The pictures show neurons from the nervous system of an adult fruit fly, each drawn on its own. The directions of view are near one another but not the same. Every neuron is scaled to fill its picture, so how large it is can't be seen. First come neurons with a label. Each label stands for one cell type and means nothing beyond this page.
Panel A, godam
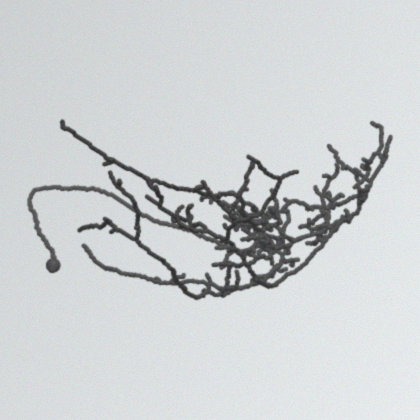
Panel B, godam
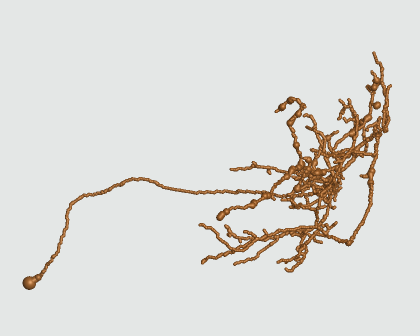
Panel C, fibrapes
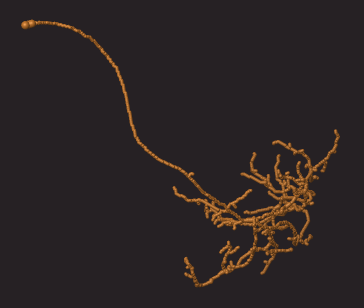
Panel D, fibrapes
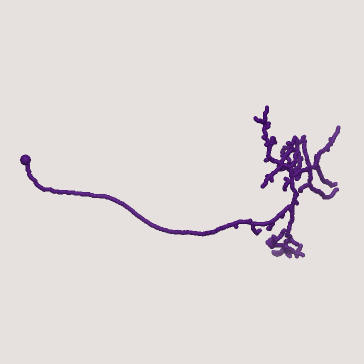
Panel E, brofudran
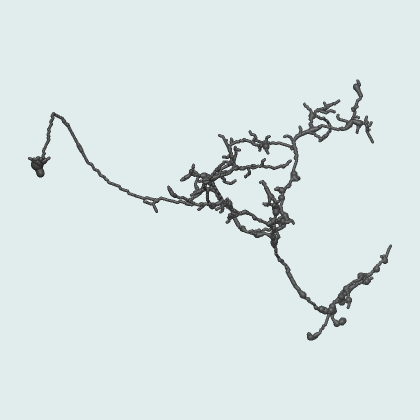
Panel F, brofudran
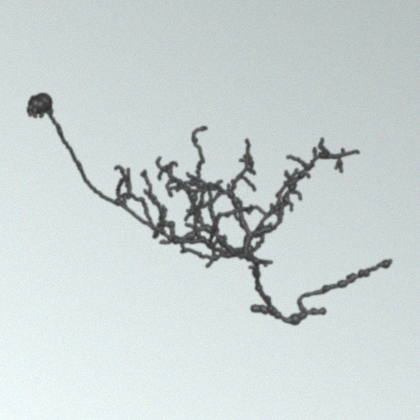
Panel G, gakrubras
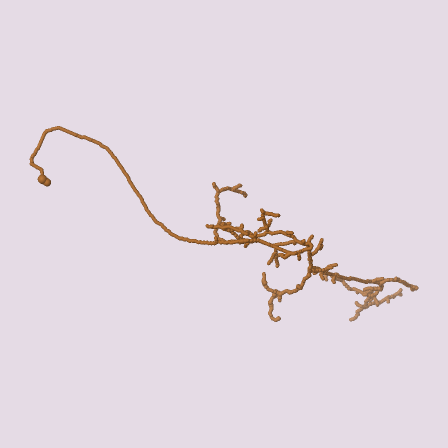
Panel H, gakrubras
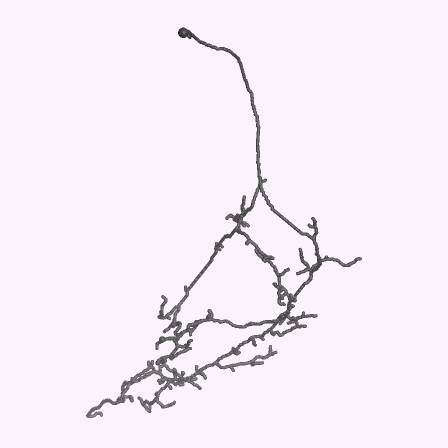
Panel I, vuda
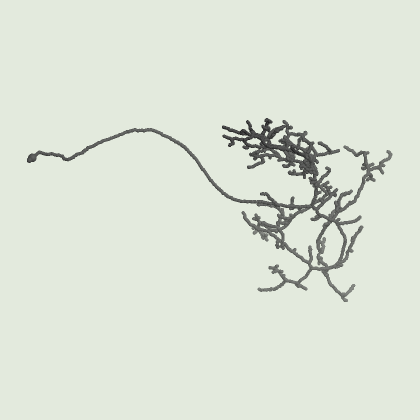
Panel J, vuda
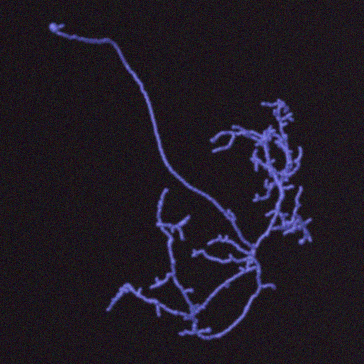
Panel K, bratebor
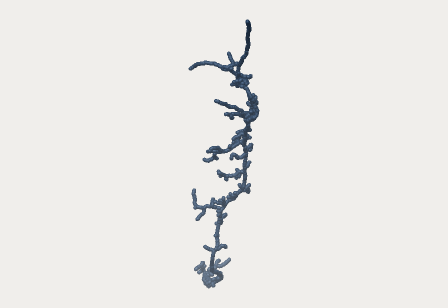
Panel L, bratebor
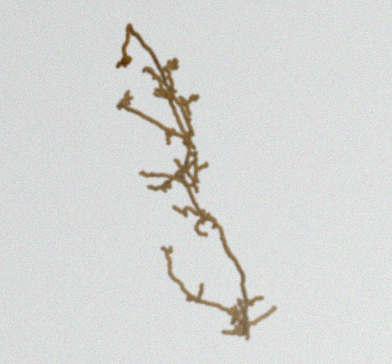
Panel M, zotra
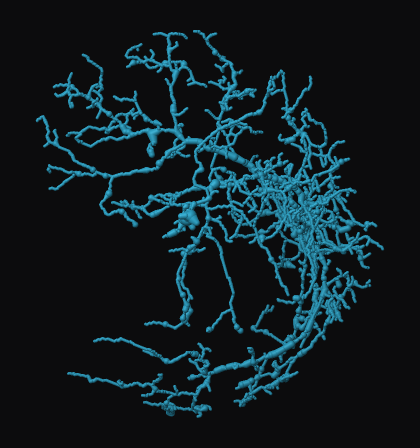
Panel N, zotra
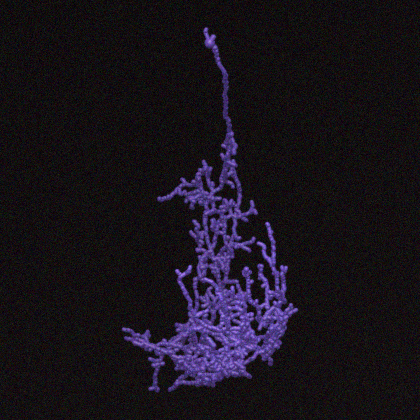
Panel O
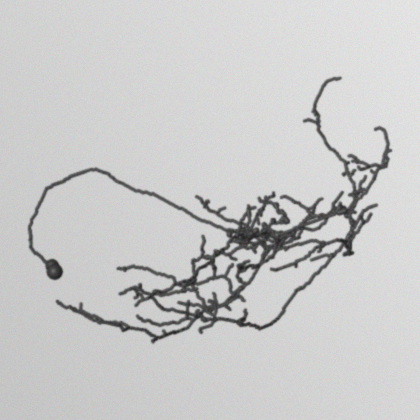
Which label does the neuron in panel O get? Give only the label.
godam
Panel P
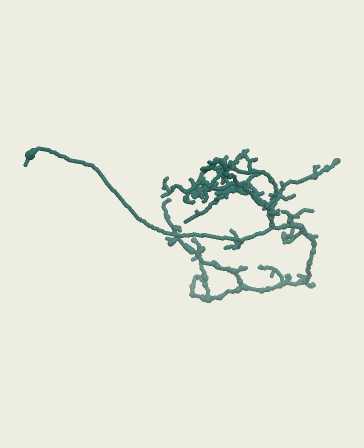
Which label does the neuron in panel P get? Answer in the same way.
vuda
